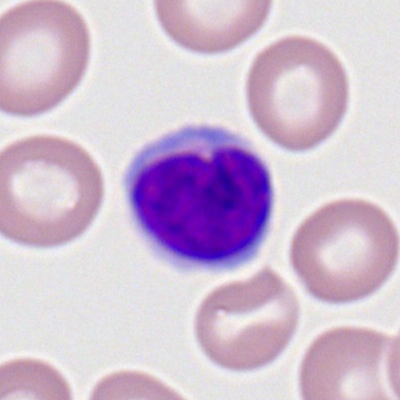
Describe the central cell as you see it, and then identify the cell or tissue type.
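Round and smooth, the outline carries no surface projections. Dense, dark purple chromatin is coarsely clumped. Pale blue cytoplasm forms a thin rim, widest at the upper left. The cell is a lymphocyte.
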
